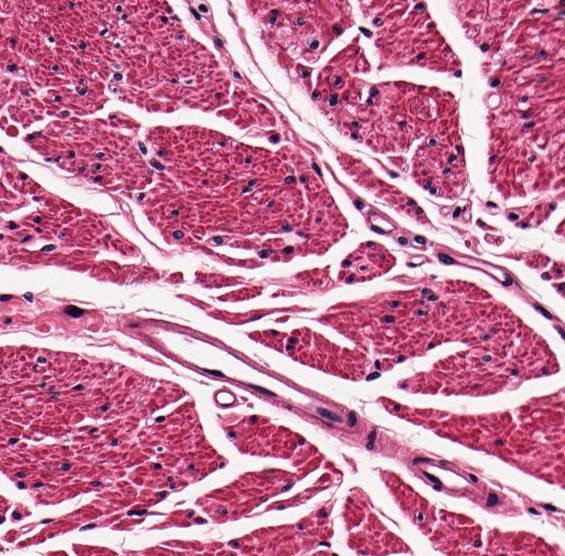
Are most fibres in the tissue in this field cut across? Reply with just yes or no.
Yes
